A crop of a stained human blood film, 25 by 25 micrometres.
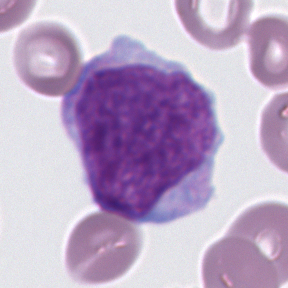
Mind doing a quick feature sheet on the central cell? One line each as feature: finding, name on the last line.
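Cell size: about 17 by 13 micrometres
Nucleus: just one unlobed mass, about 14 by 12 micrometres
Share of area: nucleus fills about 70% of the cell's area
Chromatin: finely stippled with small darker specks, not coarse blocks
Cytoplasm: pale blue, a narrow rim that's widest at the lower right
Name: atypical promyelocyte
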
